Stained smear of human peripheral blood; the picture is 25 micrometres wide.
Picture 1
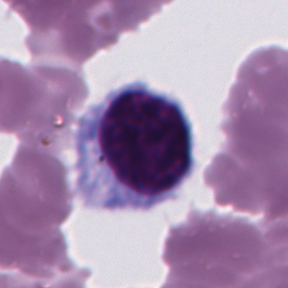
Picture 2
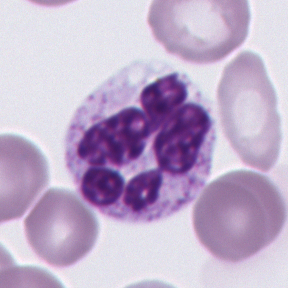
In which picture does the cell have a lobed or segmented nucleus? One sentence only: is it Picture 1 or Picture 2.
The nucleus is divided into two or more lobes in picture 2.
